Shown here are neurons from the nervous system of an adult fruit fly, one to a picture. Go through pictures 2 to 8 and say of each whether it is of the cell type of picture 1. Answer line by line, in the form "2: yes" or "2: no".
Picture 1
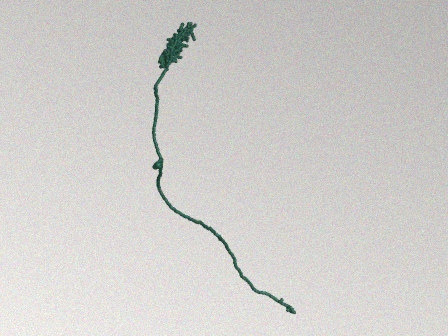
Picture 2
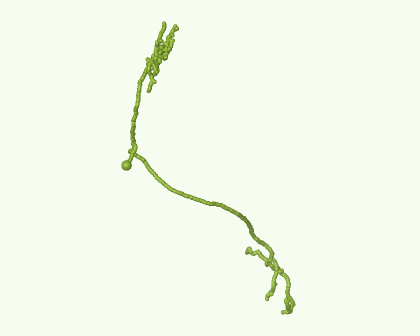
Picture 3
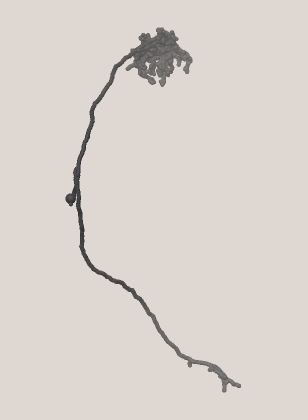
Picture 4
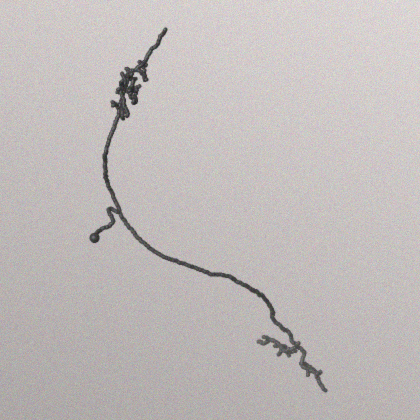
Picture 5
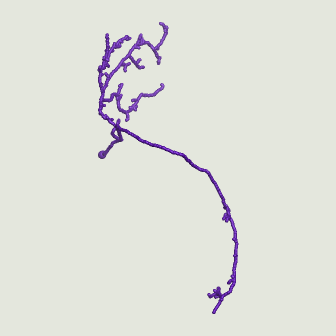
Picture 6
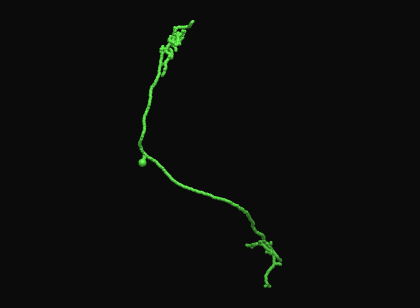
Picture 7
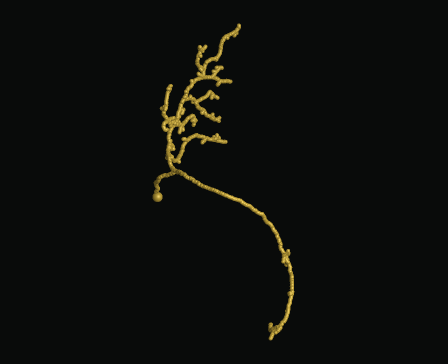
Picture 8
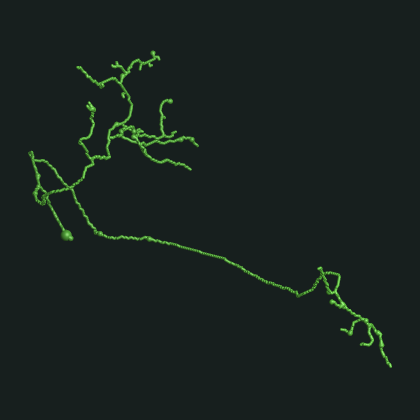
2: no
3: yes
4: no
5: no
6: no
7: no
8: no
